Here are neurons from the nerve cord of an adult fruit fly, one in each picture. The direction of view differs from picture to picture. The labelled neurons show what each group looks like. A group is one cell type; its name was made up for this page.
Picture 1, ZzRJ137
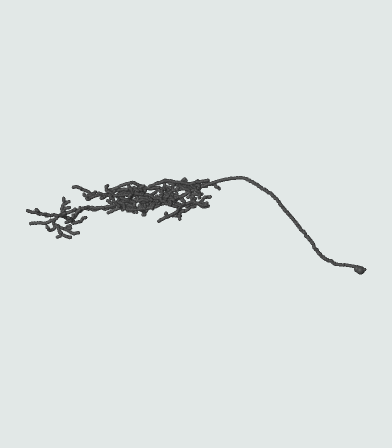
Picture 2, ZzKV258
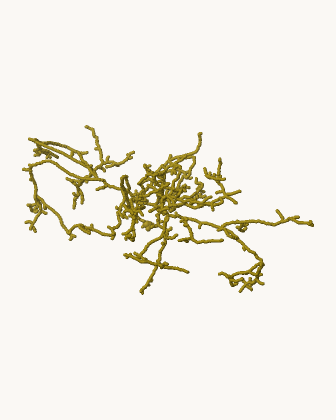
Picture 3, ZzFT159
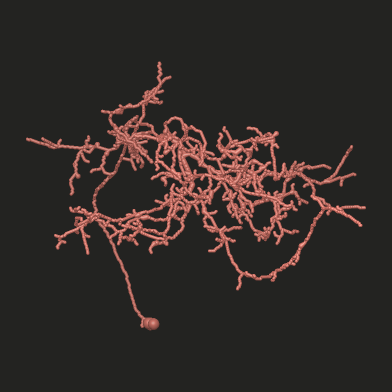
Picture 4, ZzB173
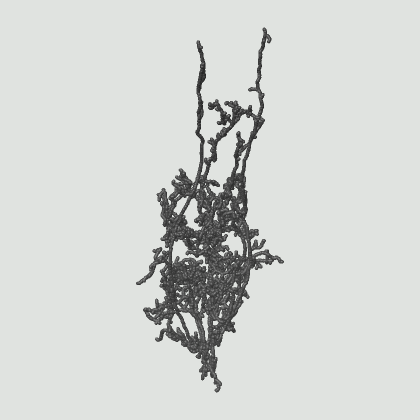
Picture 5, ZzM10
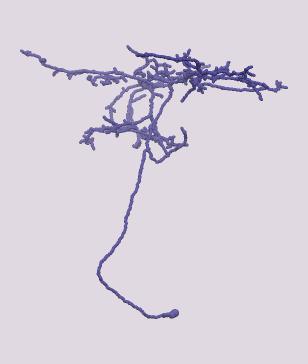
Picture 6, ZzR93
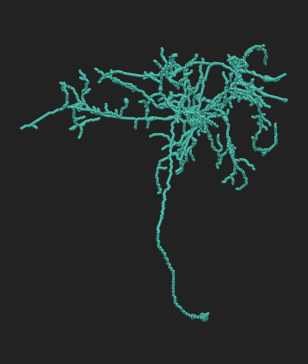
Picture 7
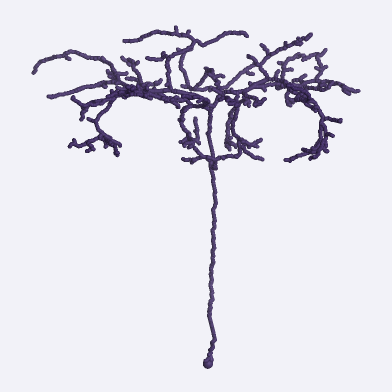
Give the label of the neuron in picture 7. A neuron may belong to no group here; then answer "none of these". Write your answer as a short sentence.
It belongs to ZzM10.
